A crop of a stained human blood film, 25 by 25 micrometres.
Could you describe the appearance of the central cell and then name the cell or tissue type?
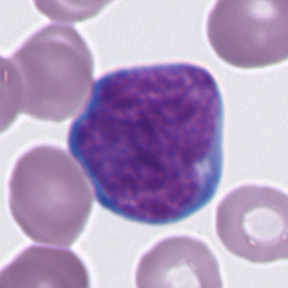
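Around the nucleus, the cytoplasm forms only a thin rim, widest at the lower right of the cell. No granules are seen in this cytoplasm. The cell surface is smooth, without projections. This cell is a myeloblast.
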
